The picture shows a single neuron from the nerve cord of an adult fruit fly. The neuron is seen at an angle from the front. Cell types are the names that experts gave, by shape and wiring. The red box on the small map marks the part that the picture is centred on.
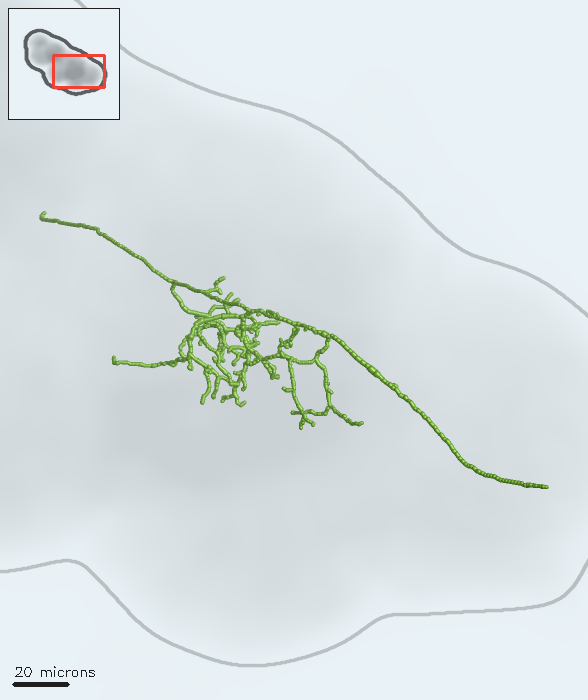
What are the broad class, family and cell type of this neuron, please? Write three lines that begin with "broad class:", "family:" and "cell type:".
broad class: descending neuron
family: DNp
cell type: DNp103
